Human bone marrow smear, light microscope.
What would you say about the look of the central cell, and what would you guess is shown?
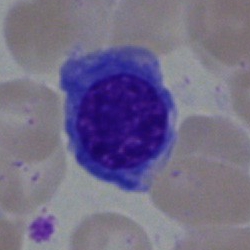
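The cell has an irregular outline, with small bulges along its margin. Its cytoplasm is deep blue, and no vacuoles are visible within it. The nuclear chromatin appears granular rather than smooth. The cell is an erythroblast.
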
